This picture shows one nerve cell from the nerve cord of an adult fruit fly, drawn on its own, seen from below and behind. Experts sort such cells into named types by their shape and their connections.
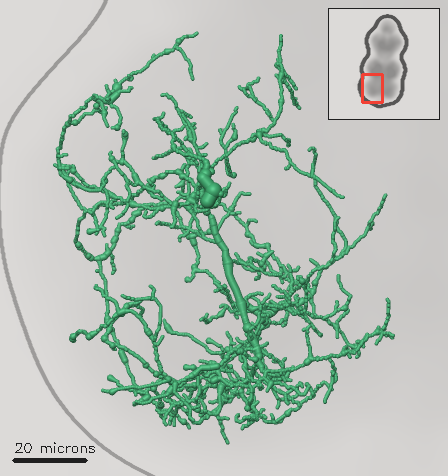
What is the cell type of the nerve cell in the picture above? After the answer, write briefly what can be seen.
Its cell type is IN04B009. This is a nerve-cord intrinsic neuron. By the scale bar it is about 110 microns tall in this view. The picture shows more than a hundred branch ends.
